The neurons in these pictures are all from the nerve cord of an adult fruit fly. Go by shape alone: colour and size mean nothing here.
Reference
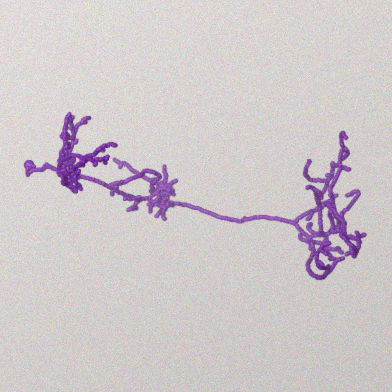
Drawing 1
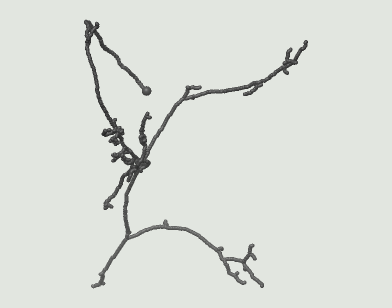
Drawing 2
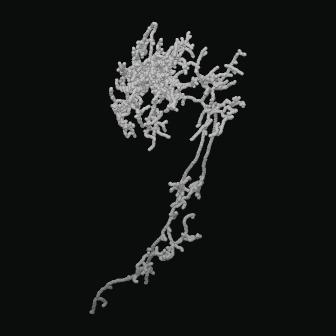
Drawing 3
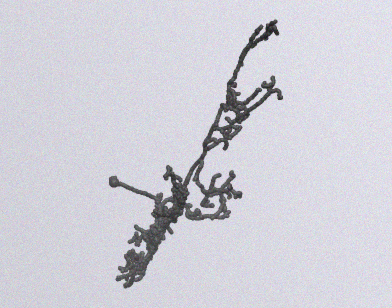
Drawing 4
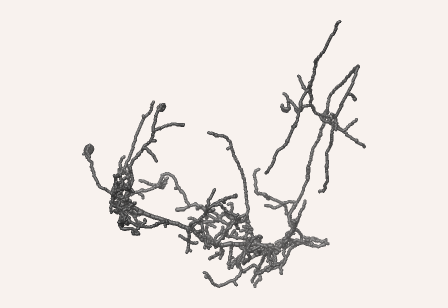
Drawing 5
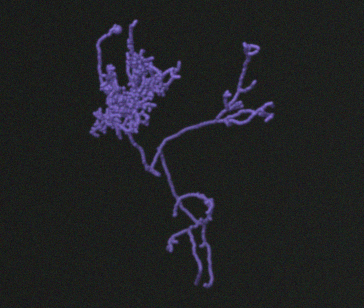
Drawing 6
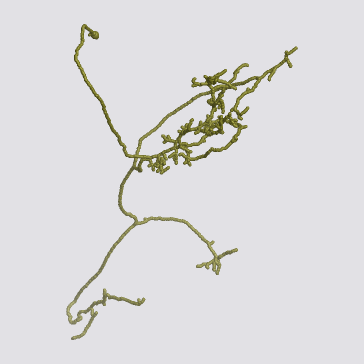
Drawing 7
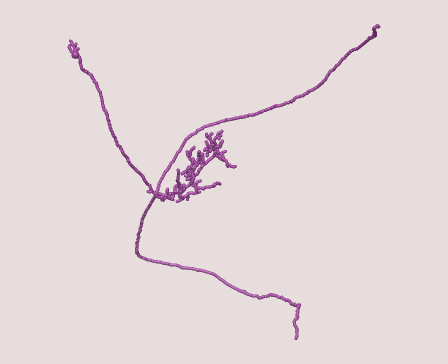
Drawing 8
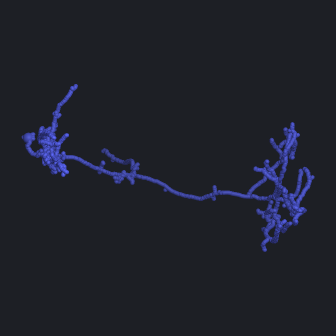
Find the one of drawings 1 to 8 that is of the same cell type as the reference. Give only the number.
8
